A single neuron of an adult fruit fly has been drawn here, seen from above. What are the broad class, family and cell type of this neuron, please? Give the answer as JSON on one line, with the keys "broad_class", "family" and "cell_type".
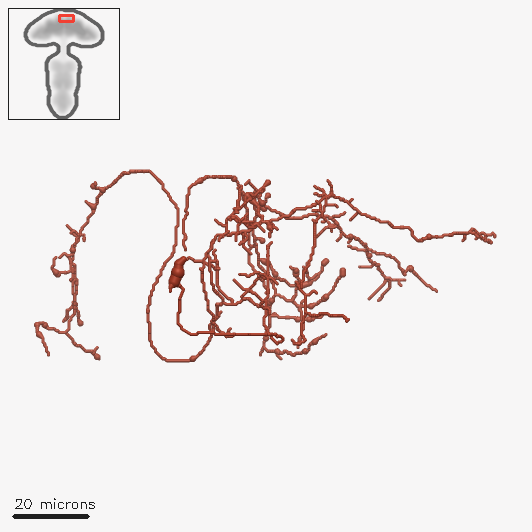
{"broad_class": "central-brain intrinsic neuron", "family": "hemilineage SMPad3", "cell_type": "MBON34"}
